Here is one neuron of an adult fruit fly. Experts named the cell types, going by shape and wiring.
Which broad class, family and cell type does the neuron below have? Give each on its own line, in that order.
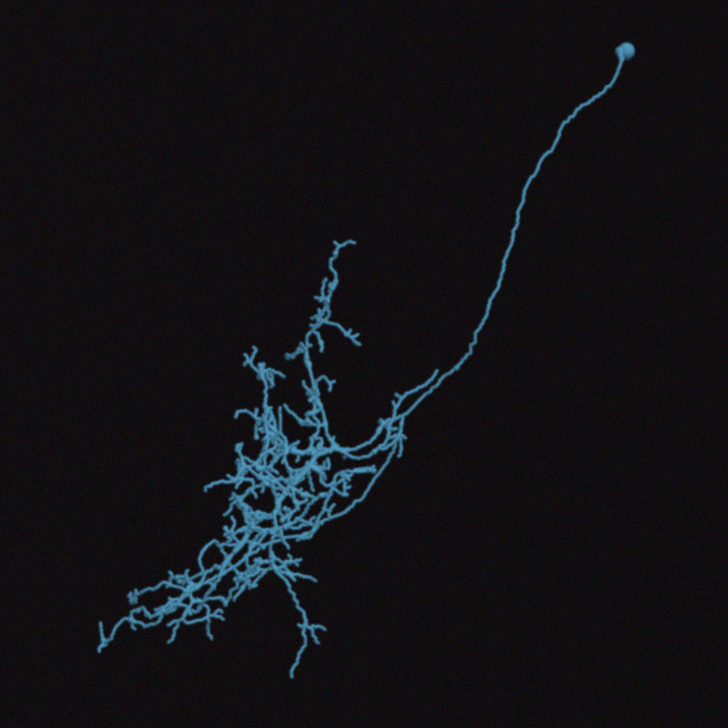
central-brain intrinsic neuron
hemilineage AOTUv1_ventral
PS029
